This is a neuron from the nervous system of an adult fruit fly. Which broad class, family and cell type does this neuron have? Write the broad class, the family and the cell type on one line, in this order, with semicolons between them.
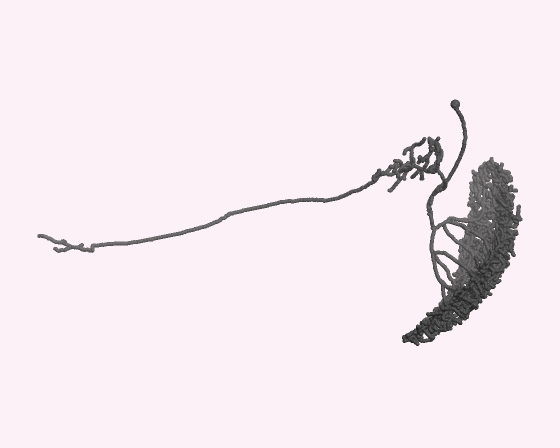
visual projection neuron; hemilineage VLPl2_lateral; LT61a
